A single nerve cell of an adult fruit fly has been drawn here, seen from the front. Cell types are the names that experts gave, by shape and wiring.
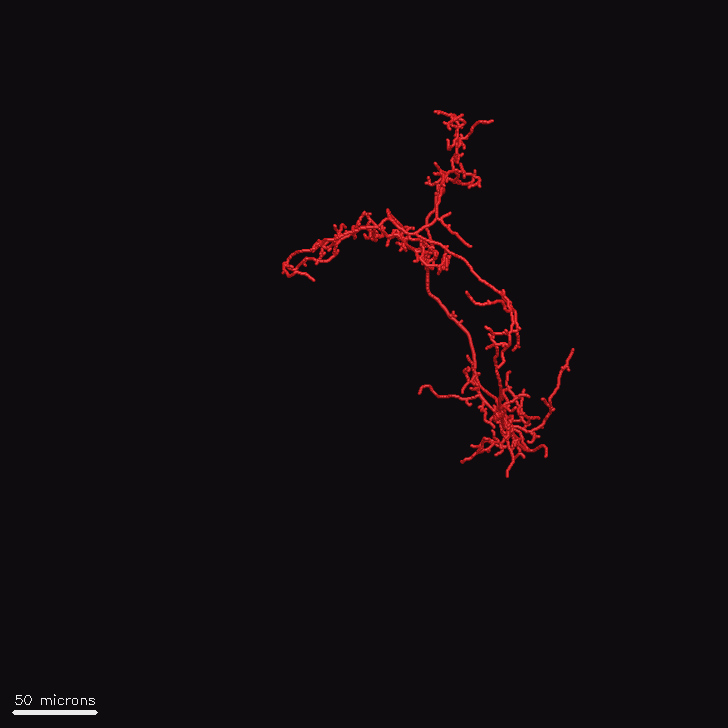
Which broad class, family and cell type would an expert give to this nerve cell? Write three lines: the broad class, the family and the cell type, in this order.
central-brain intrinsic neuron
class CX
FB6M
